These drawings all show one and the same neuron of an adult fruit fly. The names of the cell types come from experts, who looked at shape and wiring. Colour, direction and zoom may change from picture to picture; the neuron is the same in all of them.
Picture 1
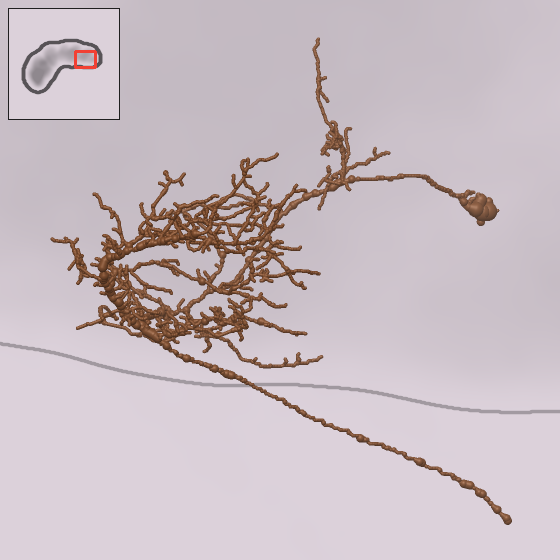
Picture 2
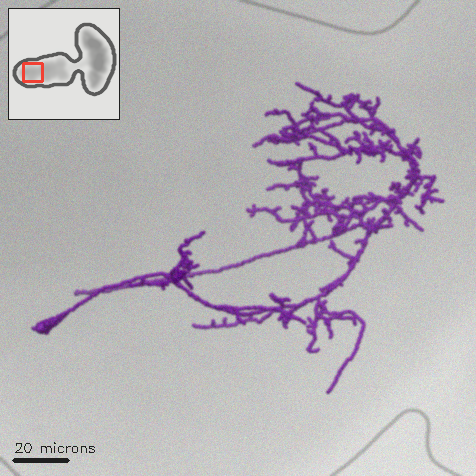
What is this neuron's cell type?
MNad45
